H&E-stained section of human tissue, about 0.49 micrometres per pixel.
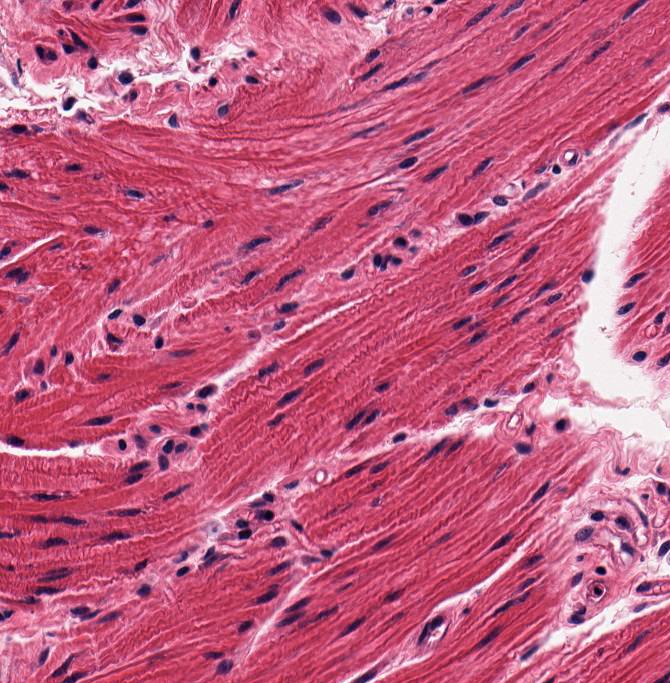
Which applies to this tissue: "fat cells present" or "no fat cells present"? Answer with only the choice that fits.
No fat cells present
